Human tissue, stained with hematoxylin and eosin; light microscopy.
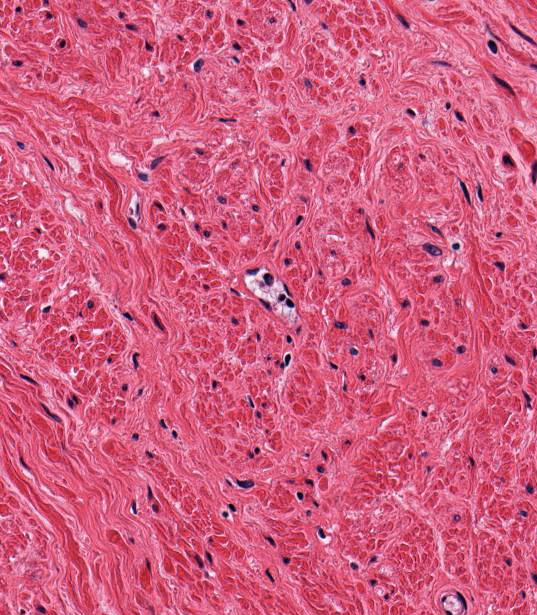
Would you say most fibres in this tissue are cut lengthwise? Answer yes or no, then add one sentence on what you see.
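No. Most of the field is taken up by bundles of smooth muscle cells cut mainly in cross-section as small polygonal pink profiles.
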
